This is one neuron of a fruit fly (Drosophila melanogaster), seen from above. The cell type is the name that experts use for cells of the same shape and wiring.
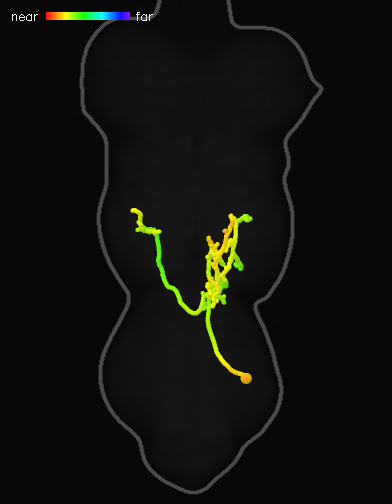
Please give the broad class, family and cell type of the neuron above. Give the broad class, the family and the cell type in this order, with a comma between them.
nerve-cord intrinsic neuron, hemilineage 07B, IN07B083_a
